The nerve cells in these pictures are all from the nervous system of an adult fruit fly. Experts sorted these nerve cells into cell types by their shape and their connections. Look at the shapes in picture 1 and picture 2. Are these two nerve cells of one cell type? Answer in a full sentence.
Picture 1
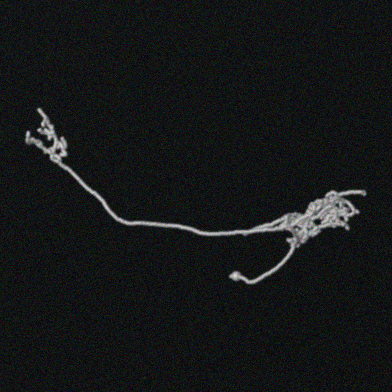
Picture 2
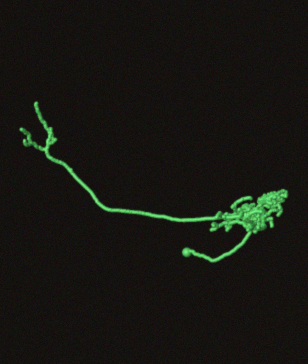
They are of different cell types.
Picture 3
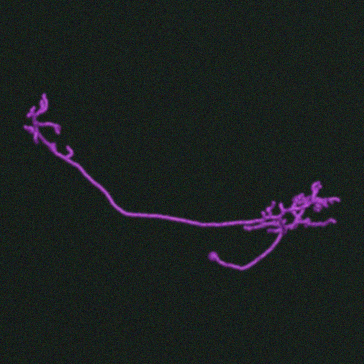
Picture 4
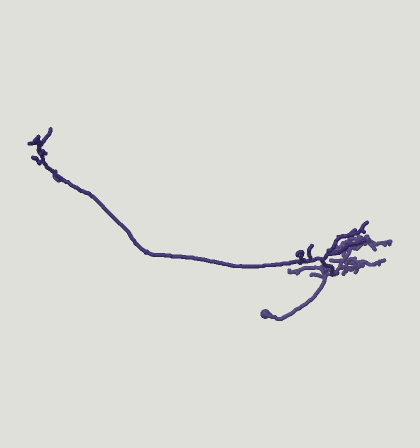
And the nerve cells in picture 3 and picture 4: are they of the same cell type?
They are of the same cell type.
